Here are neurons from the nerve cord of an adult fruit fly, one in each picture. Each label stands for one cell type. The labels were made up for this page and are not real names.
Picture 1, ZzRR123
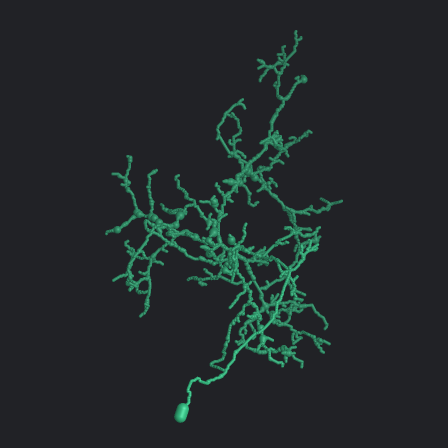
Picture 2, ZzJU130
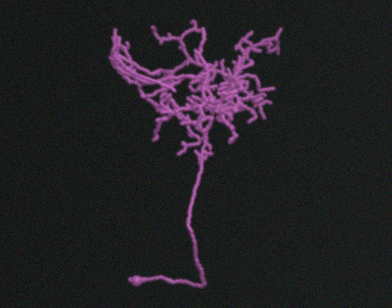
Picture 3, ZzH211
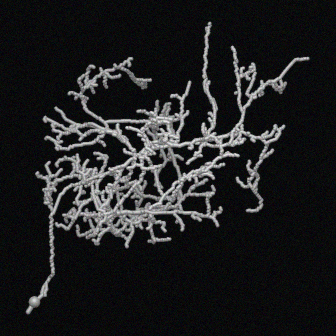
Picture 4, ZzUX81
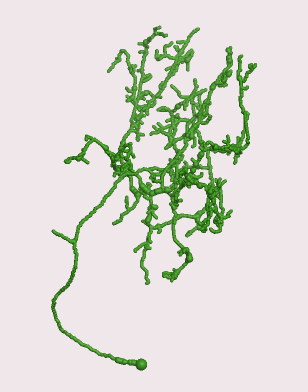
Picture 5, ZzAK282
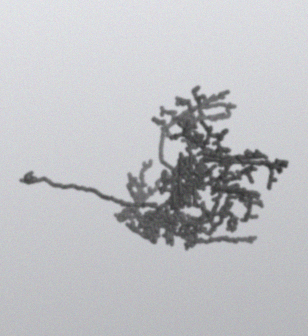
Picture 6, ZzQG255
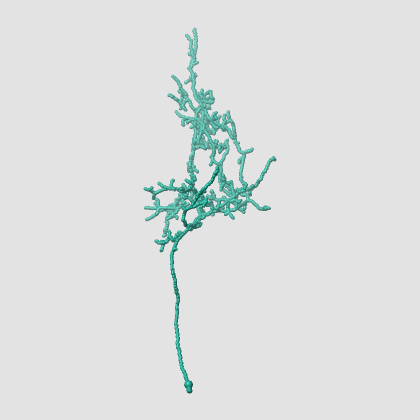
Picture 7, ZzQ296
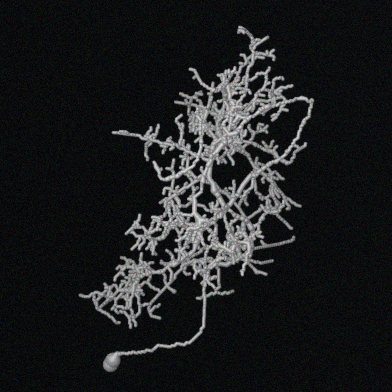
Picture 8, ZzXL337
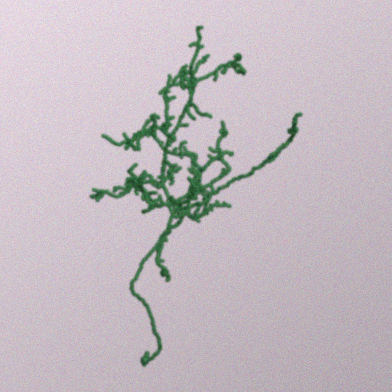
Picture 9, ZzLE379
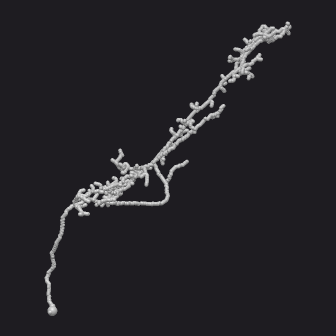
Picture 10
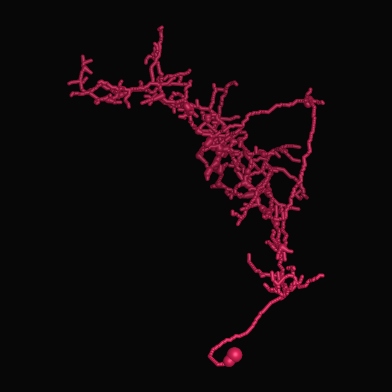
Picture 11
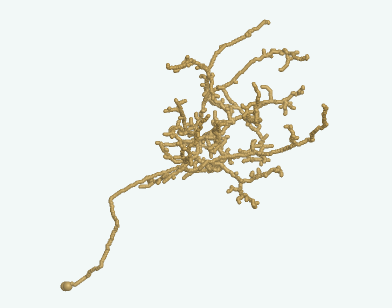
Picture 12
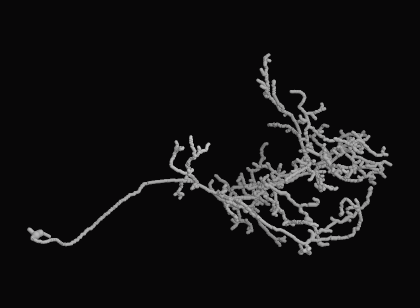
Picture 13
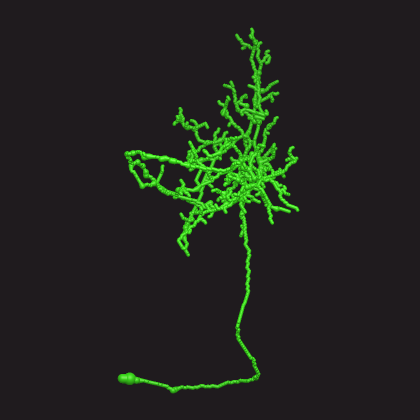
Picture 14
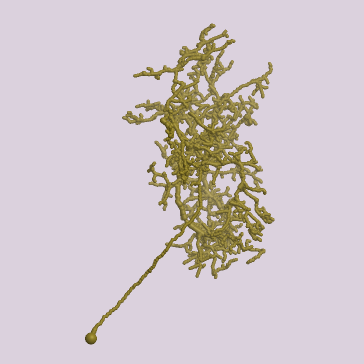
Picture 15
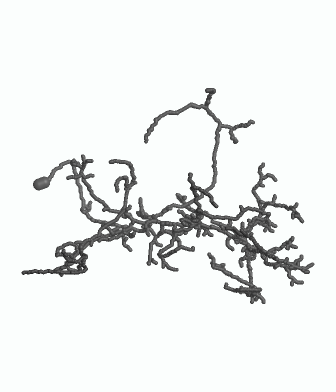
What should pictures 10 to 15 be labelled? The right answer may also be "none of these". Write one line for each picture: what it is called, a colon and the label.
10: ZzLE379
11: ZzXL337
12: ZzQG255
13: ZzJU130
14: ZzQ296
15: ZzJU130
